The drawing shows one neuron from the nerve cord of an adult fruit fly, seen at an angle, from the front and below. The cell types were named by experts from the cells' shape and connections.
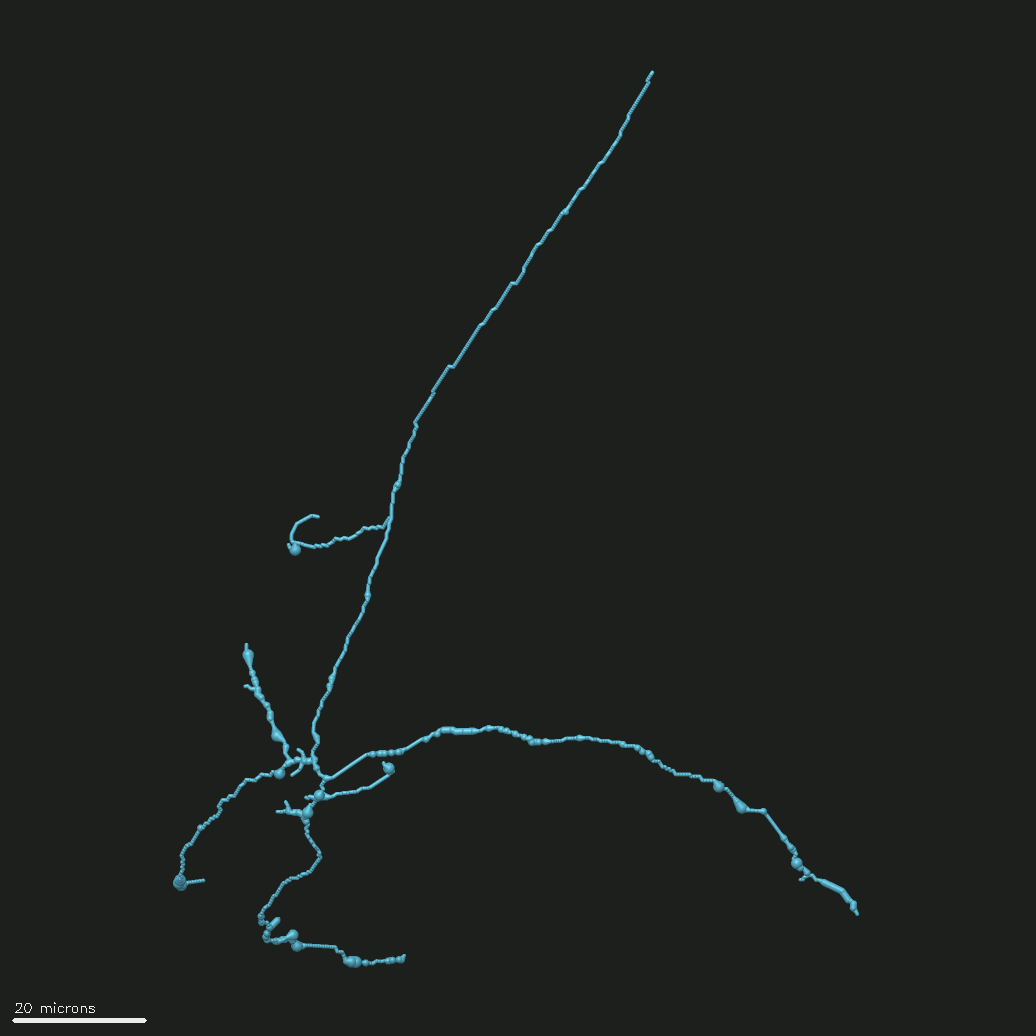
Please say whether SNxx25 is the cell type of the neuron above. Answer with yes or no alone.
no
